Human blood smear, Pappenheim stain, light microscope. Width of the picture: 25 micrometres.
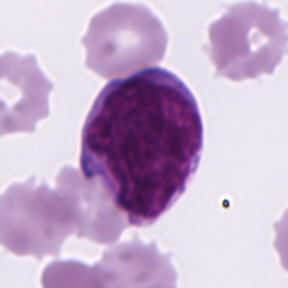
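Myeloblast: the central cell in a stained smear of human peripheral blood, viewed under the light microscope. Its outline is smooth and oval, measuring about 14 by 11 micrometres. The nucleus occupies nearly the entire cell. Cytoplasm is scant and appears only as a thin blue rim.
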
